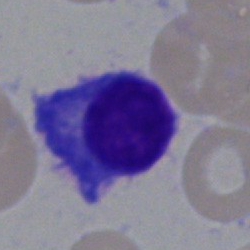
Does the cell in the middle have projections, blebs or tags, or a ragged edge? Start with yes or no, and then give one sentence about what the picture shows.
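Yes. The left edge of the cytoplasm is ragged, with several small irregular projections.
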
